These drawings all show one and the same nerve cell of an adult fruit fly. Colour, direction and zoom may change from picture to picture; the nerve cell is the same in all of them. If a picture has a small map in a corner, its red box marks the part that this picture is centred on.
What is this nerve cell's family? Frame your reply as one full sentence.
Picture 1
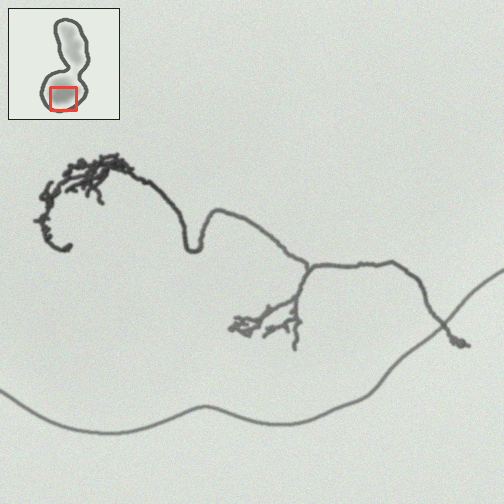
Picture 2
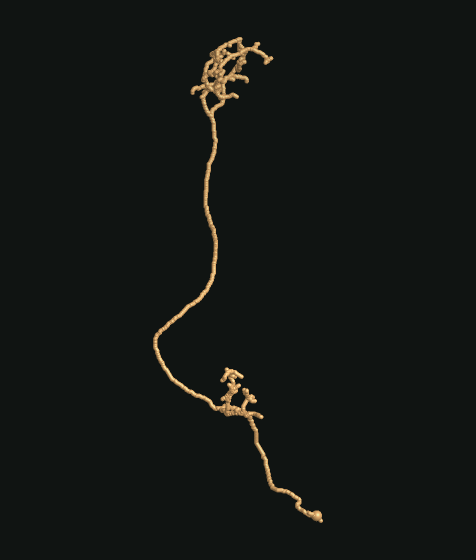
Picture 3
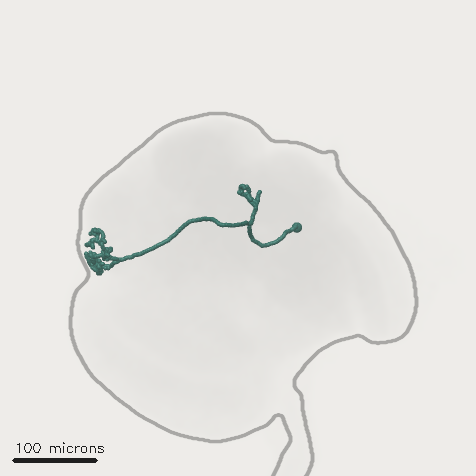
The family assigned to this nerve cell is hemilineage ALv1.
